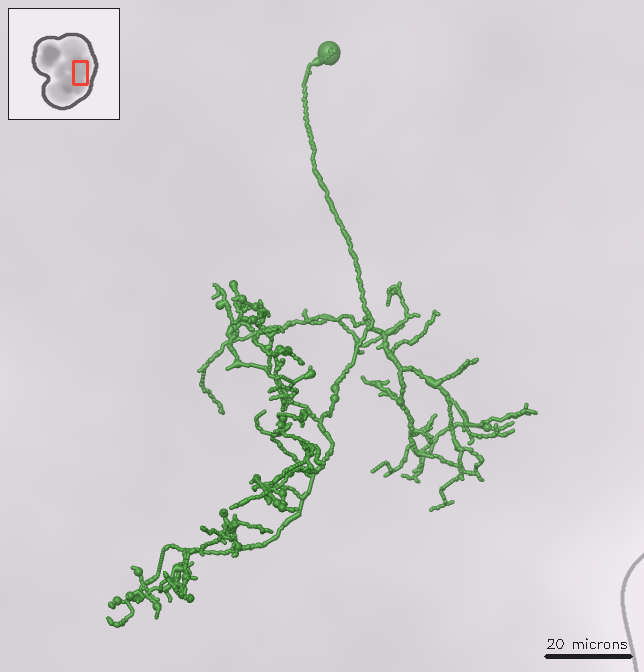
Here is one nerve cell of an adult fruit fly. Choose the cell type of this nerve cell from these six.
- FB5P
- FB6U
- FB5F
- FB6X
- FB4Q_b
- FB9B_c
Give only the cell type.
FB4Q_b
